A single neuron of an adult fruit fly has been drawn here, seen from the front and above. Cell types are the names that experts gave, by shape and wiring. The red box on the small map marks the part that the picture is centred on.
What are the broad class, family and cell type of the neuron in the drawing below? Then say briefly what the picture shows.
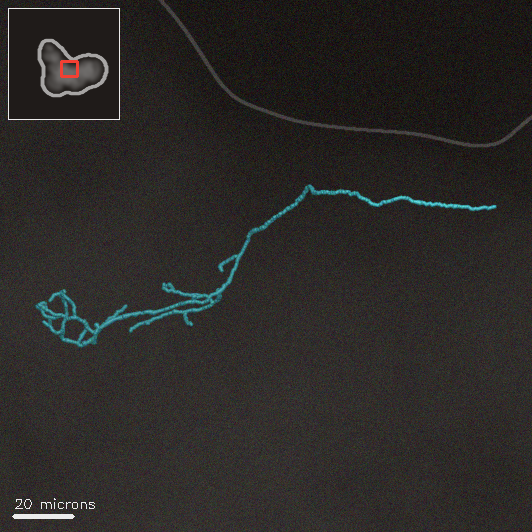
This is a sensory neuron entering the nerve cord. Its family is called class gustatory. The cell type is WG3. No cell body is drawn. By the scale bar it is about 160 microns wide in this view.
